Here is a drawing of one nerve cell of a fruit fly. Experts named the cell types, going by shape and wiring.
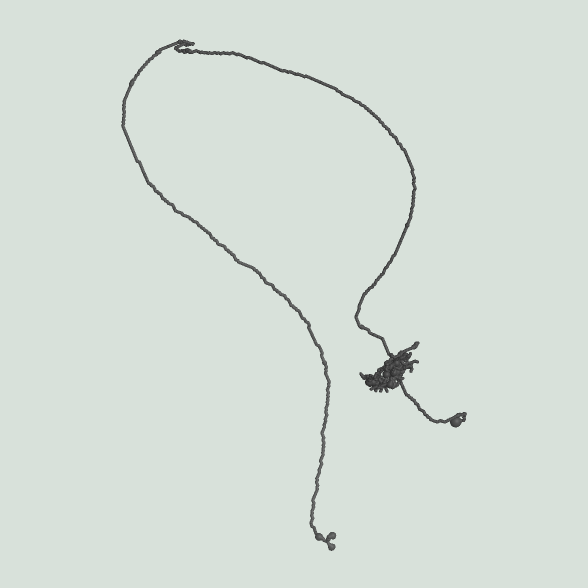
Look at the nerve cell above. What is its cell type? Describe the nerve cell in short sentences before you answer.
The cell body can be seen at the lower right of the picture. As drawn here it is taller than it is wide. This is a visual projection neuron. It is of cell type MeTu1.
